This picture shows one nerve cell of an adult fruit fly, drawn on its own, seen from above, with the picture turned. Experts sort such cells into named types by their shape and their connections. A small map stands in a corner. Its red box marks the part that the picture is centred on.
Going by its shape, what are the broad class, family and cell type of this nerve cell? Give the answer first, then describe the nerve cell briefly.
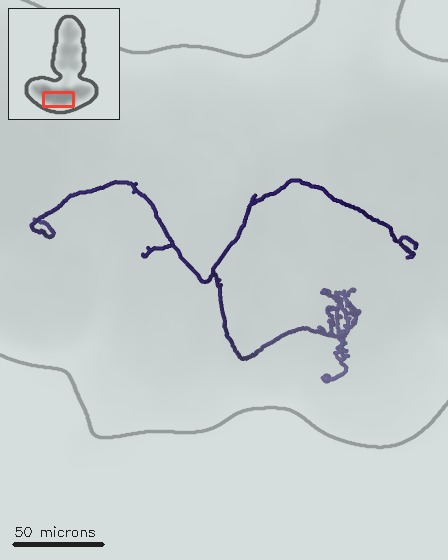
It is a central-brain intrinsic neuron. The family is hemilineage FLAa3. It is of cell type FLA004m. It is in the brain and does not reach the nerve cord. From left to right in the picture it spans about 200 microns.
